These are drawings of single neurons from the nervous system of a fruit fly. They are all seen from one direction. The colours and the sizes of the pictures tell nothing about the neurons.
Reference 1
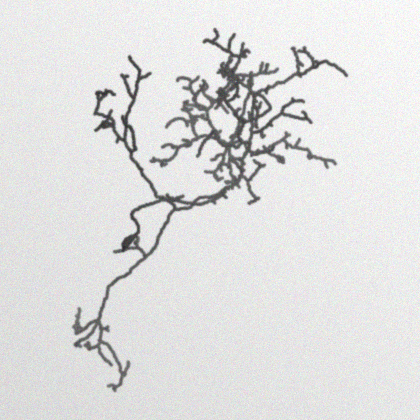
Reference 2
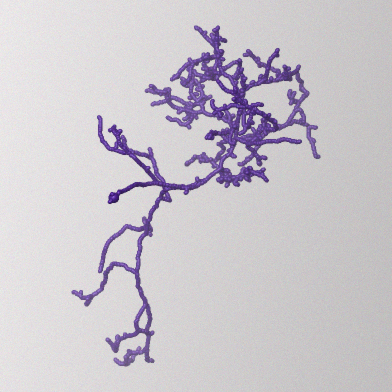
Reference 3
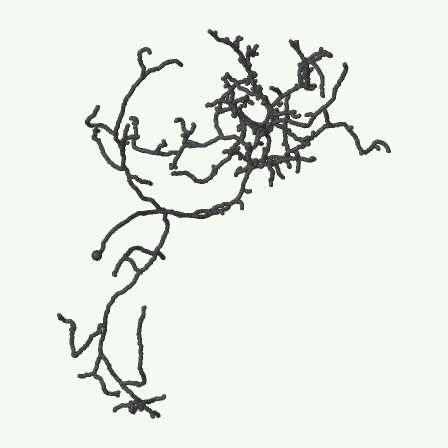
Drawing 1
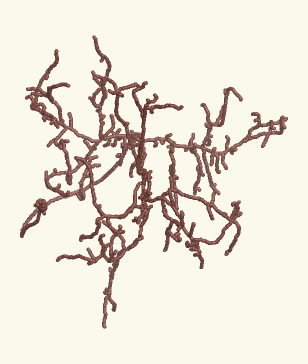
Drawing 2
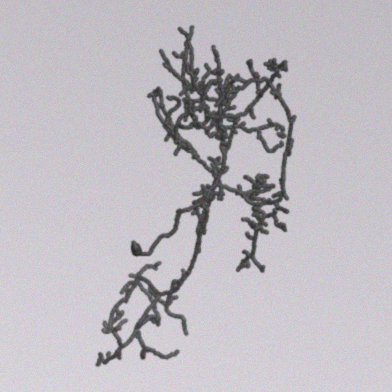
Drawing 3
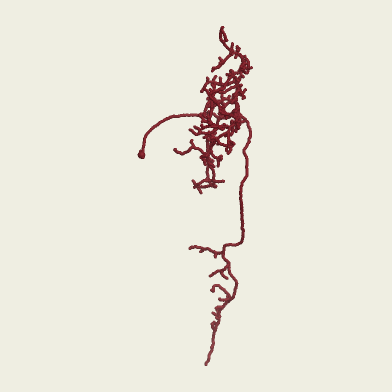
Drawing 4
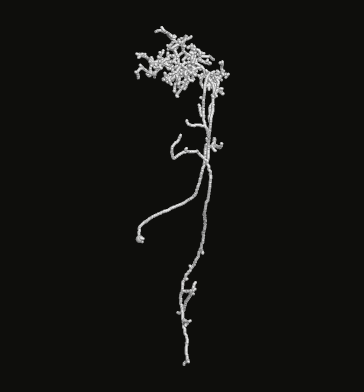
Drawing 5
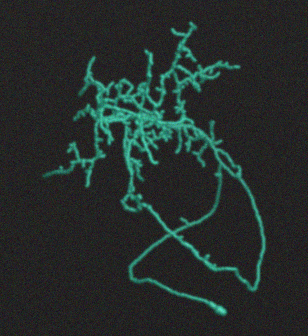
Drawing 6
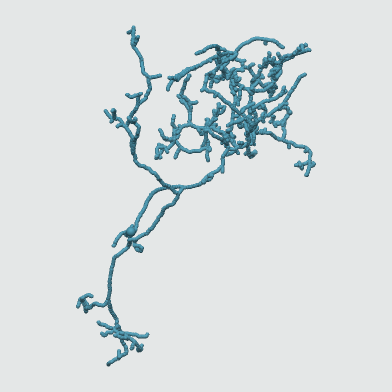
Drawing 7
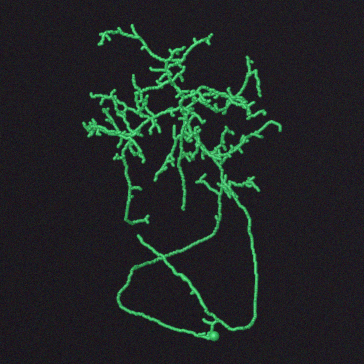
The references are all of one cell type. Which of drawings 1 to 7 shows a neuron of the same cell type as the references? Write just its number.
6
